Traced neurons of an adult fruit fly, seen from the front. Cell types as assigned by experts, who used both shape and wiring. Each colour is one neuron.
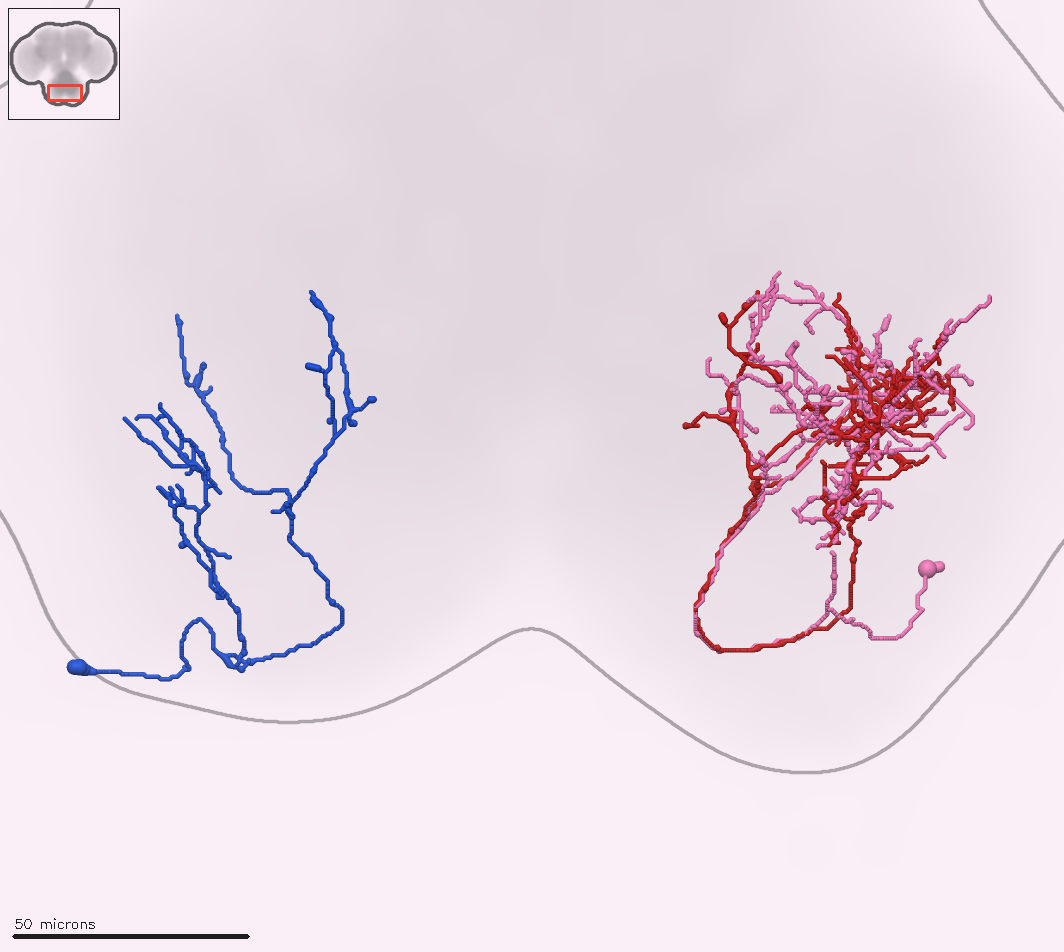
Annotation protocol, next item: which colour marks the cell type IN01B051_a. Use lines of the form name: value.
colour: red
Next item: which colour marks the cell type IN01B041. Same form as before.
colour: pink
